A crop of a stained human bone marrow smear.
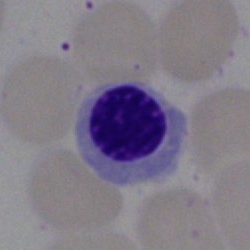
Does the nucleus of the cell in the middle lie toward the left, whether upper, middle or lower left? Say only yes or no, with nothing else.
Yes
